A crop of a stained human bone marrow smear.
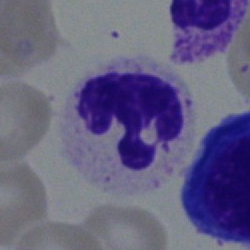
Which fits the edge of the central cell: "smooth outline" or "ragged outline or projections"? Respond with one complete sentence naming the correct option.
Smooth rather than rough is the outline of this cell.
